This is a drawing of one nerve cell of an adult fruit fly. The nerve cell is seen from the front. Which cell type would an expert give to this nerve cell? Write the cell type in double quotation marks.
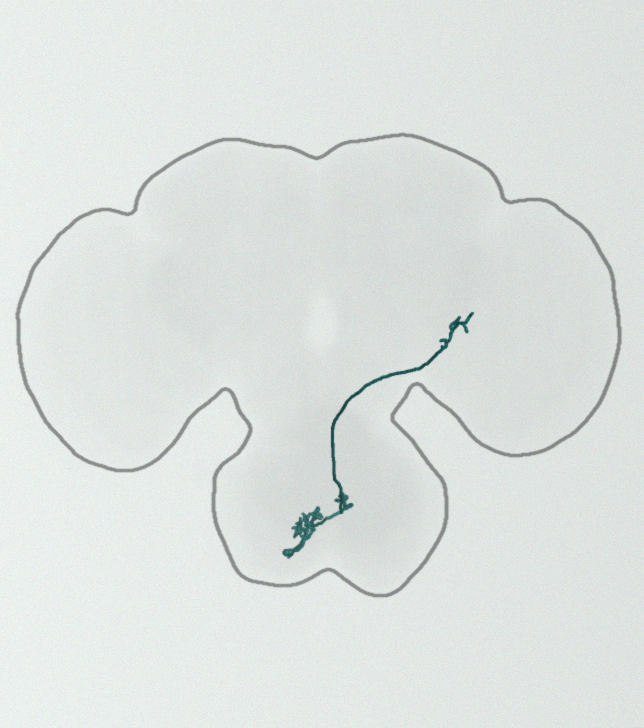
"AN10B053"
